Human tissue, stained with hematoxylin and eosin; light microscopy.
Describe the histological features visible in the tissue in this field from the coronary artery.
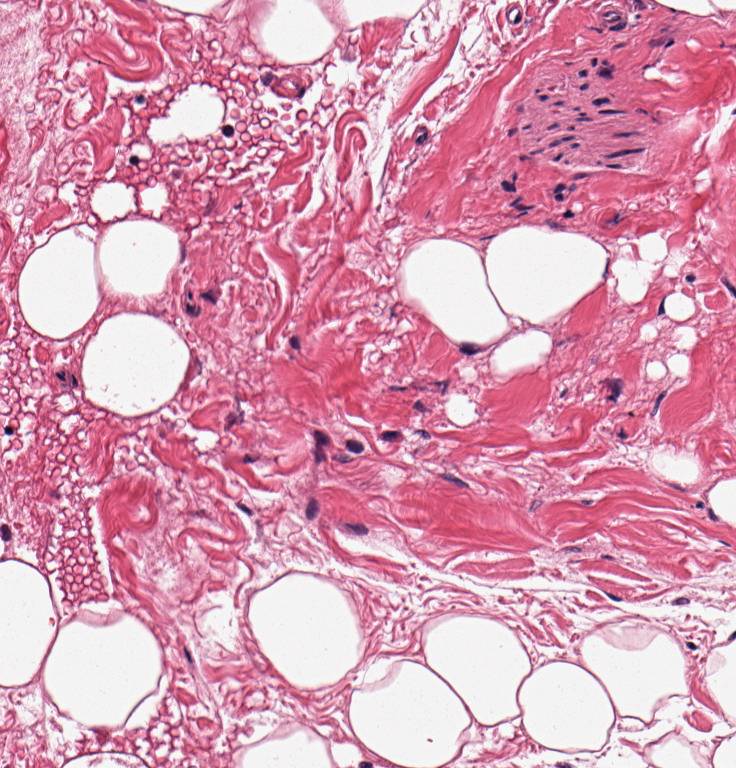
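First, the edges: large empty round-to-oval fat cell spaces line the bottom and left side. Second, the centre and right: wavy bundles of deep pink collagen fill them. Third, nuclei: many elongated dark ones run roughly parallel in a bundle at the upper right; elsewhere, sparse and single.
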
